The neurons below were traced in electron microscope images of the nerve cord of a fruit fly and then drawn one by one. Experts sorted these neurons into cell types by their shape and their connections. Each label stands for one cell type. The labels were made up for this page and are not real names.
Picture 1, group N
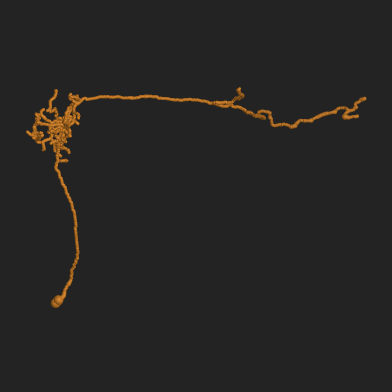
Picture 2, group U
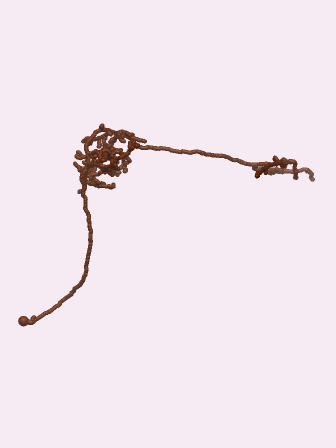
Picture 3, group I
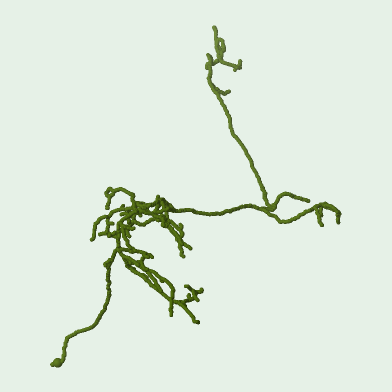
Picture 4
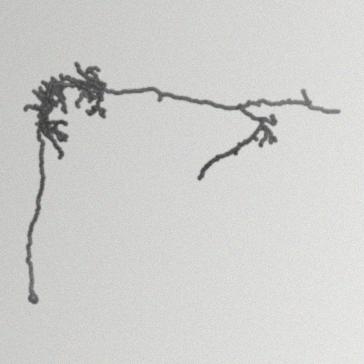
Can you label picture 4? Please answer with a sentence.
It belongs to group U.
